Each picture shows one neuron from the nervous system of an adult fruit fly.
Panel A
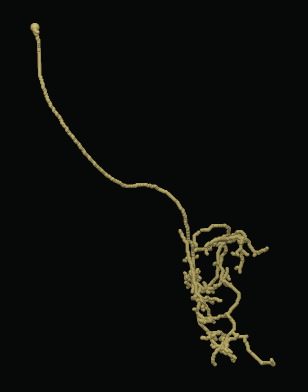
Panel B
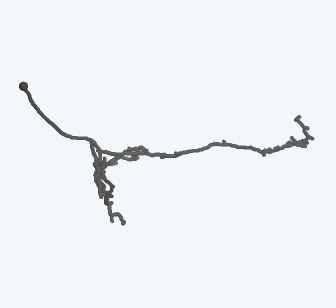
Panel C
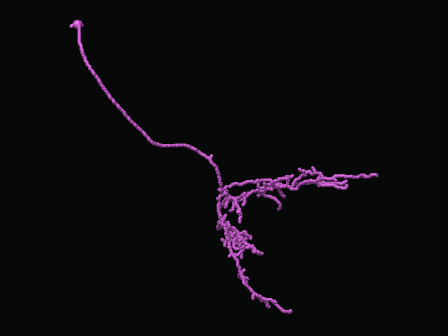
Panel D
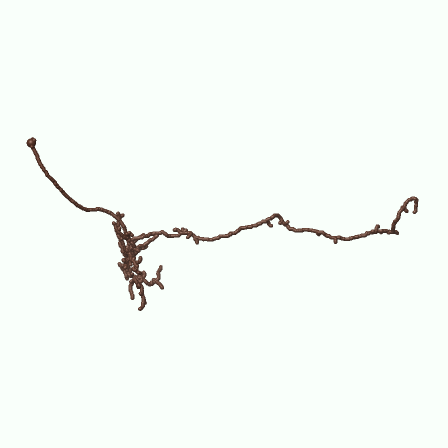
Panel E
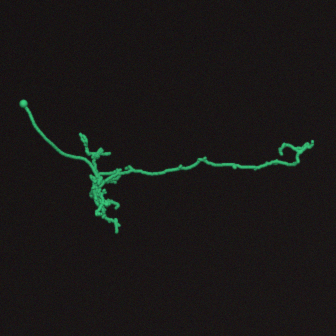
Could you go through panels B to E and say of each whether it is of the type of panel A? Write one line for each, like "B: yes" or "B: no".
B: no
C: yes
D: no
E: no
